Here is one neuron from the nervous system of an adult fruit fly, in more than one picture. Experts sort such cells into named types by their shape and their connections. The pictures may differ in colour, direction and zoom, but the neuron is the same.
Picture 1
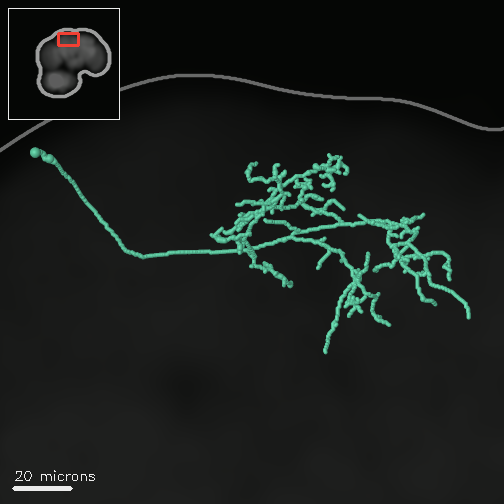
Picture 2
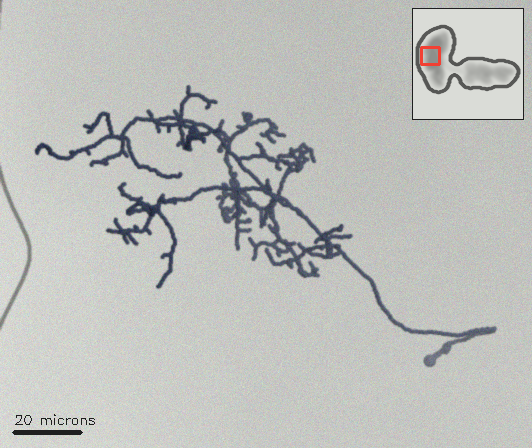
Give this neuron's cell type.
CB1168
